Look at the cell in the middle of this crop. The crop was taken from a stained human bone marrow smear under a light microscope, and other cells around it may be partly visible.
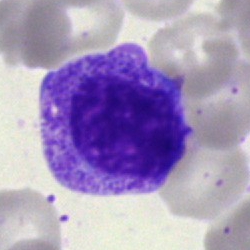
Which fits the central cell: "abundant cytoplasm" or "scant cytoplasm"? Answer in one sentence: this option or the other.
Its nucleus is set within plentiful cytoplasm.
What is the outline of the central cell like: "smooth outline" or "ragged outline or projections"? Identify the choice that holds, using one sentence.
There is a ragged or frayed edge, or there are projections, blebs or tags, on this cell.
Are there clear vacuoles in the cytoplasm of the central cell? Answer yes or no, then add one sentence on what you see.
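Yes. One small clear vacuole lies in the cytoplasm near the left edge.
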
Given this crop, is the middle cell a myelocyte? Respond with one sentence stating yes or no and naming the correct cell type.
Yes, within this crop, the central cell is a myelocyte.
